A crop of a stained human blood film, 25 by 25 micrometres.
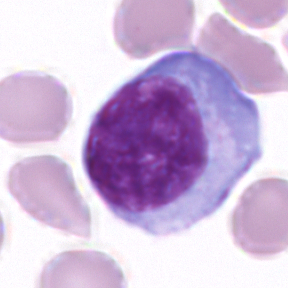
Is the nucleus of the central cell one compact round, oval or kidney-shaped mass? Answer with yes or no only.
Yes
